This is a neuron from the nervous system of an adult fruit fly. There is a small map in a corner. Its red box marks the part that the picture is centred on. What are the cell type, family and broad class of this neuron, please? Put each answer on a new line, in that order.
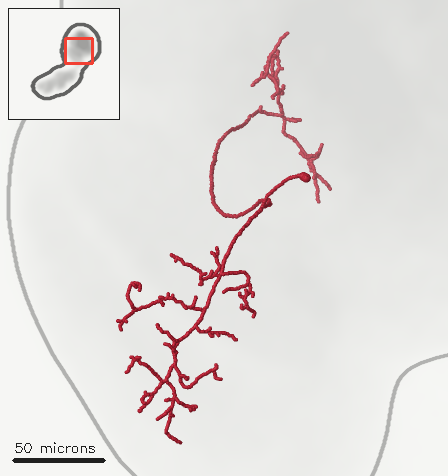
MeVP54
hemilineage VPNl&d1_lateral
visual projection neuron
